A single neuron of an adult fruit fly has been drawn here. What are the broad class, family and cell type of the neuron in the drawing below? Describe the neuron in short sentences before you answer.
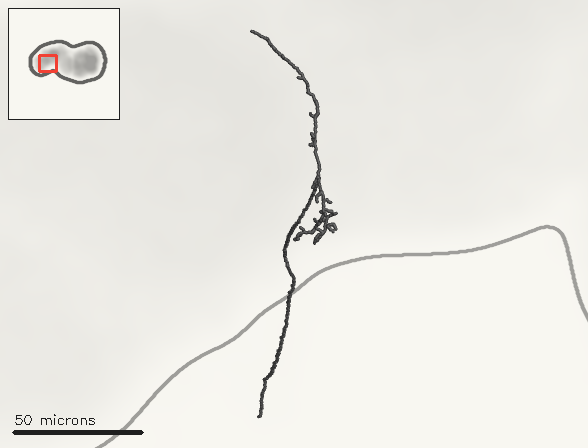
No cell body is drawn. By the scale bar it is about 150 microns tall in this view. It is a sensory neuron entering the nerve cord. The name of its family is class mechanosensory tactile. The cell type is SNta03.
